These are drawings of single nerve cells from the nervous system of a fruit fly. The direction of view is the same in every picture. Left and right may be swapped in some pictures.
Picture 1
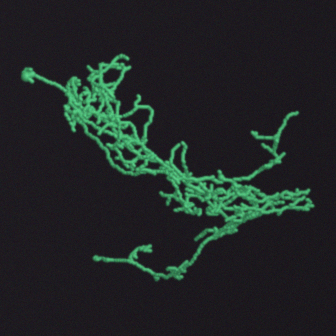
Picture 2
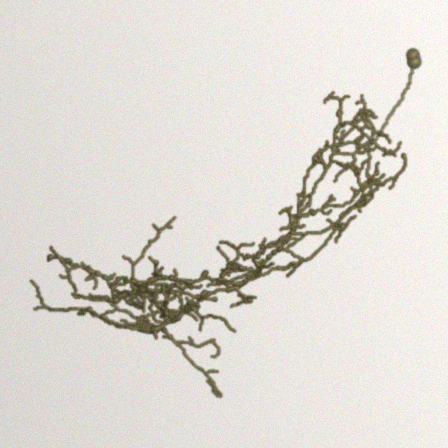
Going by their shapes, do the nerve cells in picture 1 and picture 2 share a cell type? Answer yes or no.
yes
